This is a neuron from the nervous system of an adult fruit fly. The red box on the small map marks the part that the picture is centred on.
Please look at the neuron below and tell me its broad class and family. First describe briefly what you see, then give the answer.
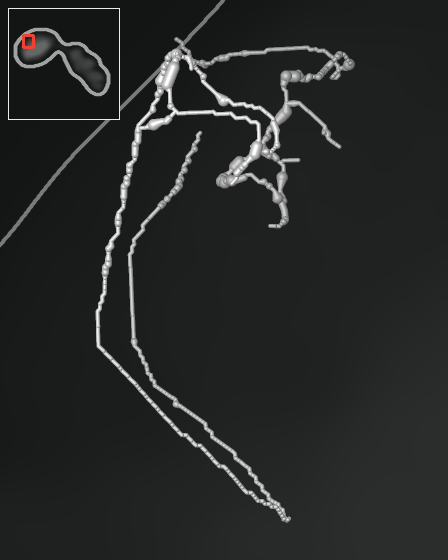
No cell body is drawn. There are a dozen or fewer branch ends. Its broad class is sensory neuron entering the brain. Its family is called class olfactory.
